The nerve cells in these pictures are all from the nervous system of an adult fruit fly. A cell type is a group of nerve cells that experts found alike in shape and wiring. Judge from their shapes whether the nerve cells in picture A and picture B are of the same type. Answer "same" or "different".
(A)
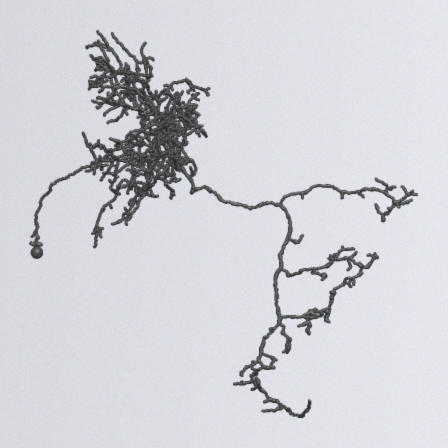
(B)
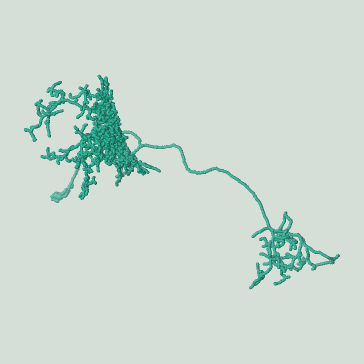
different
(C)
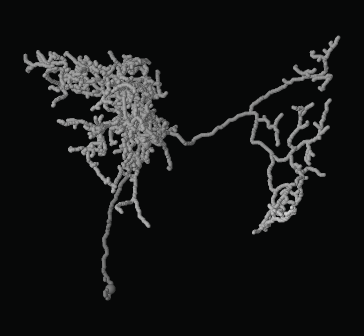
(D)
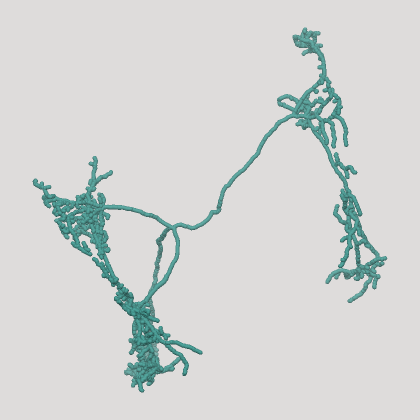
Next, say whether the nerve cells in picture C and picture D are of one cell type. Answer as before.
different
